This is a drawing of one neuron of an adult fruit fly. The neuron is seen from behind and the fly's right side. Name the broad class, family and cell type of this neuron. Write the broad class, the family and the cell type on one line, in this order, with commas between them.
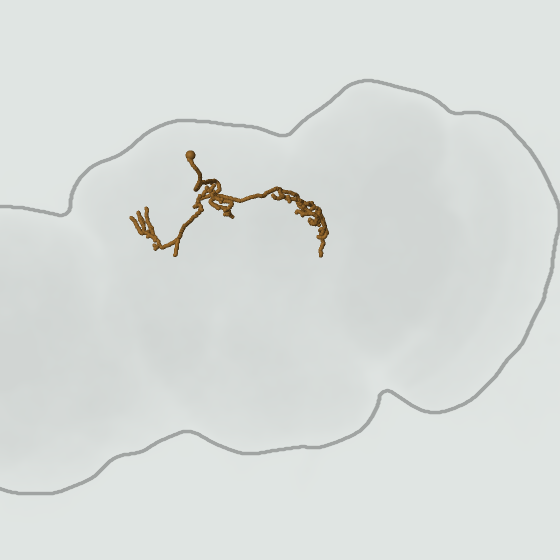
central-brain intrinsic neuron, hemilineage DM6_dorso_lateral, SMP381_a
